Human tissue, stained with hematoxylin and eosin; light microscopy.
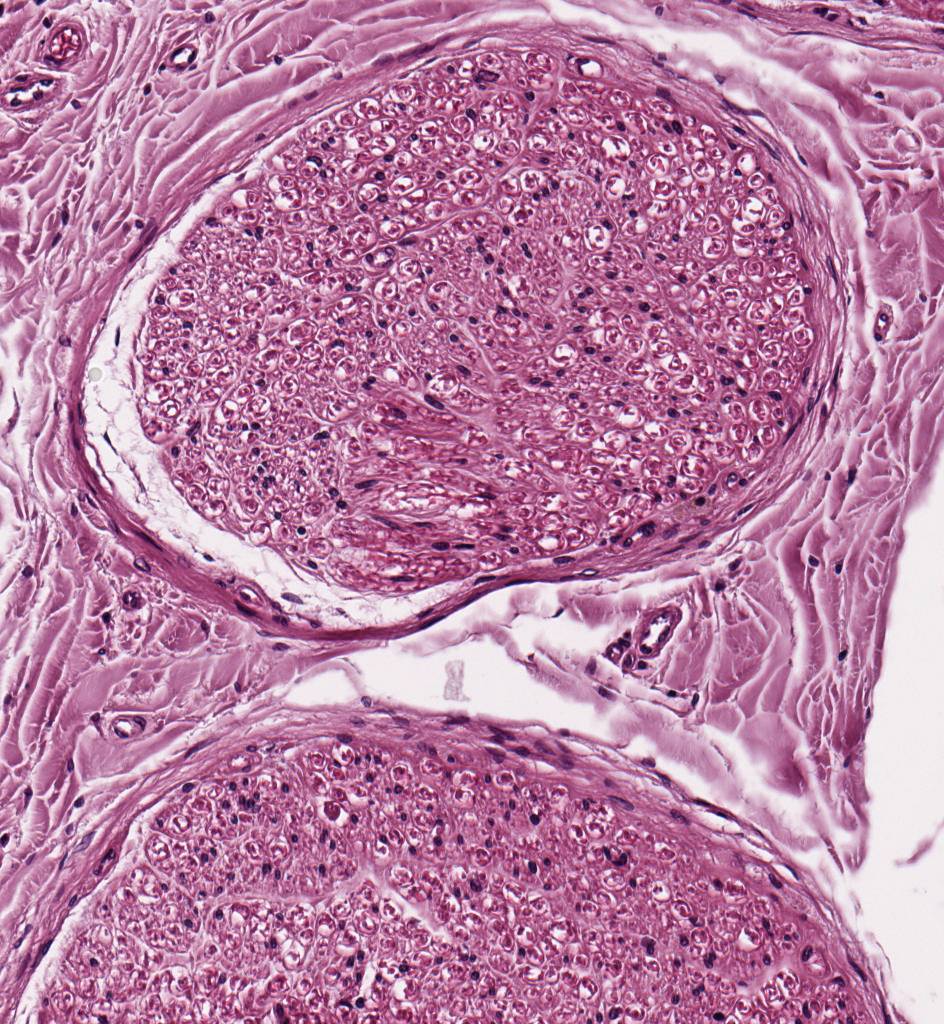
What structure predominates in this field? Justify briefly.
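Nerve fascicle occupies the field as two rounded bundles of cross-cut fibres. Most fibres appear as small rings, a pale halo around a central pink dot.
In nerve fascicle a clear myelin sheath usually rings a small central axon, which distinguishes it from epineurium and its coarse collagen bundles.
A thin layered sheath of flattened cells with elongated nuclei wraps each bundle.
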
